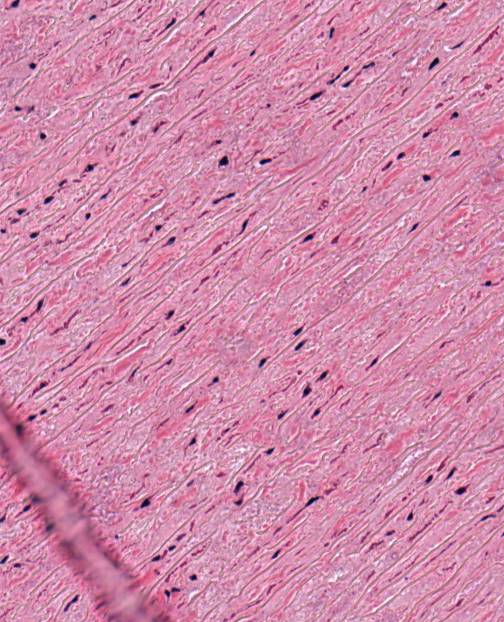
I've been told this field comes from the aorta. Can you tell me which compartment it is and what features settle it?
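Here you have the tunica media. Follow the parallel fibres running diagonally from lower left to upper right across the whole field. Between them lie small, dark, elongated nuclei, singly and aligned with the fibres, sparse and evenly scattered.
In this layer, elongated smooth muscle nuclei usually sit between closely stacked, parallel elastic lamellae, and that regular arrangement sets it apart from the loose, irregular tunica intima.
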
